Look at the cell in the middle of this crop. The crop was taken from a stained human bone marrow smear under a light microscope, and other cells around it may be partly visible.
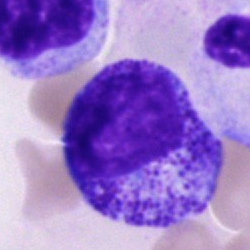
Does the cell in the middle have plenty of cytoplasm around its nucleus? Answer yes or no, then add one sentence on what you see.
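Yes. The cytoplasm forms a broad crescent below the nucleus.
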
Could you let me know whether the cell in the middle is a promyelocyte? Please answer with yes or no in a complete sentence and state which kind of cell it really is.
Yes, the cell occupying the middle of the crop is a promyelocyte.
